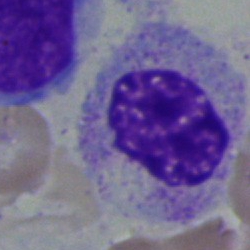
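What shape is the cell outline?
Round to slightly oval, and smooth.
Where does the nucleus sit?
Off-centre, toward the right side of the cell; no distinct nucleoli can be seen in it.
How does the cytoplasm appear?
As a wide, pale grey-blue rim around the nucleus.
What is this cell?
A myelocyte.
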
